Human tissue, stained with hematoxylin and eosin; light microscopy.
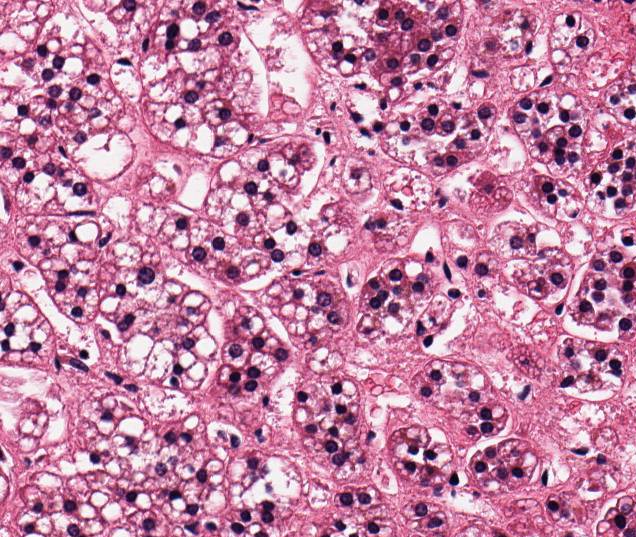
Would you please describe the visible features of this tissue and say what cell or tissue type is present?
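Look across the field: the cells are gathered into rounded nests separated by thin pink septa. Most have pale cytoplasm packed with many small clear vacuoles, so they look bubbly. Their nuclei are small, round and dark. The nests form no glandular lumens. It is adrenal gland.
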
